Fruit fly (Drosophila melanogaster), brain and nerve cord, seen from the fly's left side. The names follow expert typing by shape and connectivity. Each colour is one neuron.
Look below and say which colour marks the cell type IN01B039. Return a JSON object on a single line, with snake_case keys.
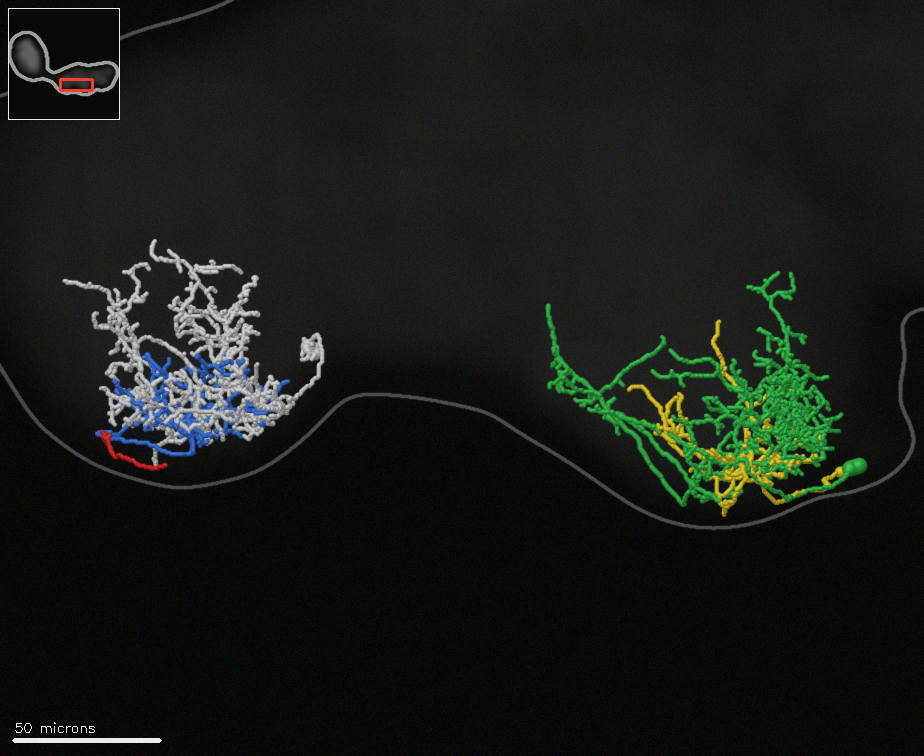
{"colour": "yellow"}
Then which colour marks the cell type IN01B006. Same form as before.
{"colour": "white"}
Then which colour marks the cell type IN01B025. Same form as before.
{"colour": "blue"}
